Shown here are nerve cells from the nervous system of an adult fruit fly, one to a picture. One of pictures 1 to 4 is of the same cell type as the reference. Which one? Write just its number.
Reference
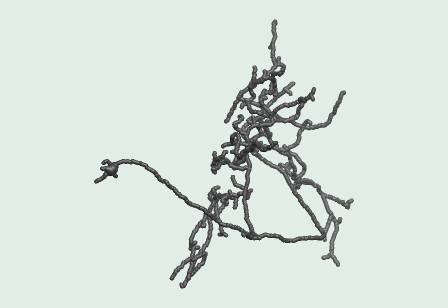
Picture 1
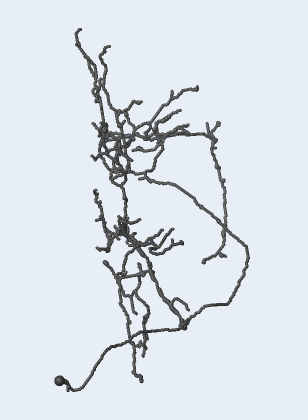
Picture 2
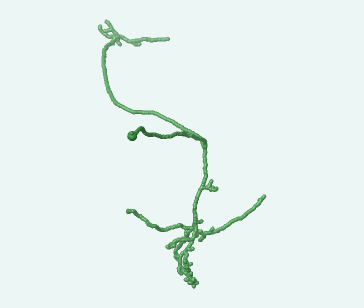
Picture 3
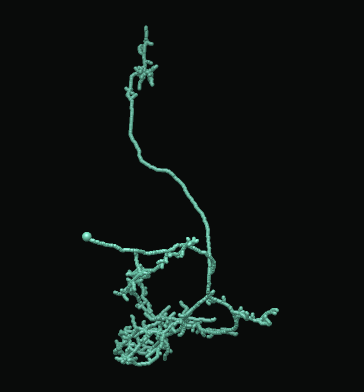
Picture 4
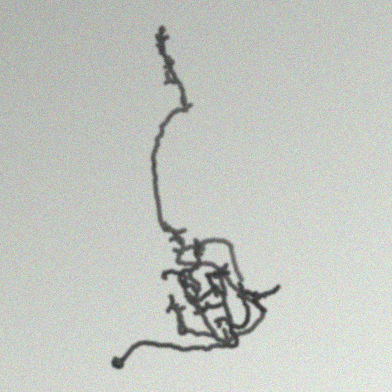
1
